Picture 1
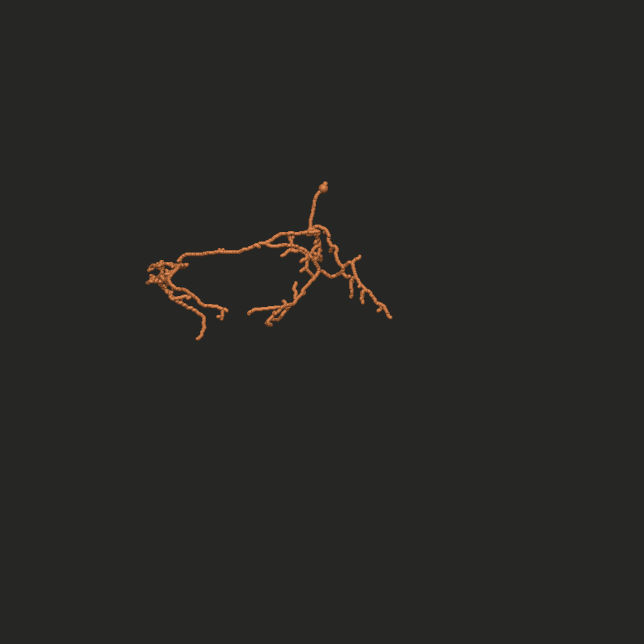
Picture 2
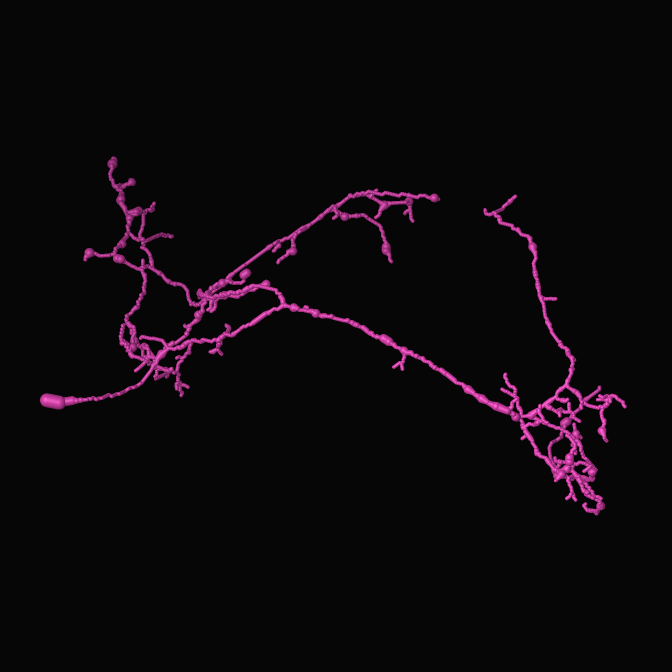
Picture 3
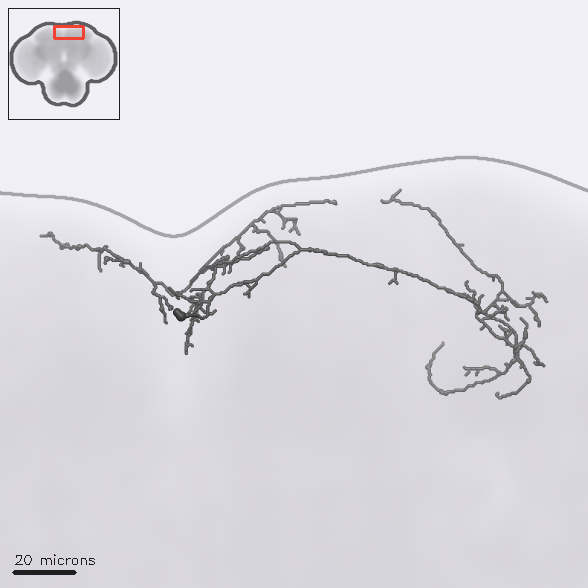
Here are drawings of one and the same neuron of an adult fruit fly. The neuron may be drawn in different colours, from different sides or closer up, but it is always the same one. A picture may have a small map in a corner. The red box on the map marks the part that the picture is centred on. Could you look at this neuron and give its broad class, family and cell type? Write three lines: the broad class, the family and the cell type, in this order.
central-brain intrinsic neuron
hemilineage SMPad1
SMP105_a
